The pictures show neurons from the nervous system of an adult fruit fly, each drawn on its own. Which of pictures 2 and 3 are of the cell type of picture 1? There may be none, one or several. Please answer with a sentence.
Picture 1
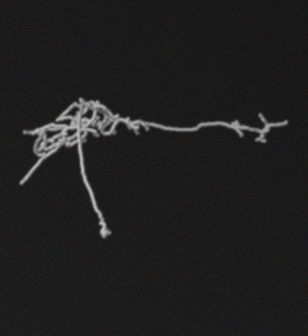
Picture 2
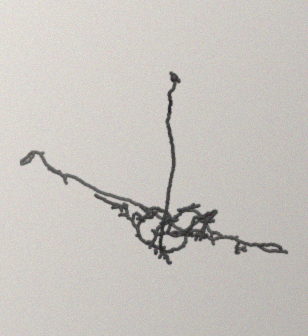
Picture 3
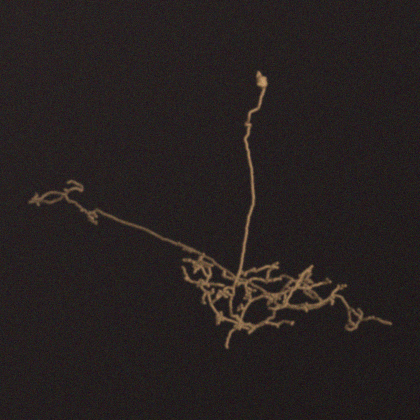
Picture 2 and picture 3 are of the same cell type.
